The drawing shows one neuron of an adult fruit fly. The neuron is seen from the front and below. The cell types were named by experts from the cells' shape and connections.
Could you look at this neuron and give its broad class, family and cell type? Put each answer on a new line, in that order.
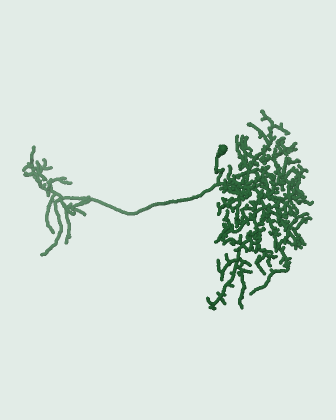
visual projection neuron
MeVP
MeVP59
